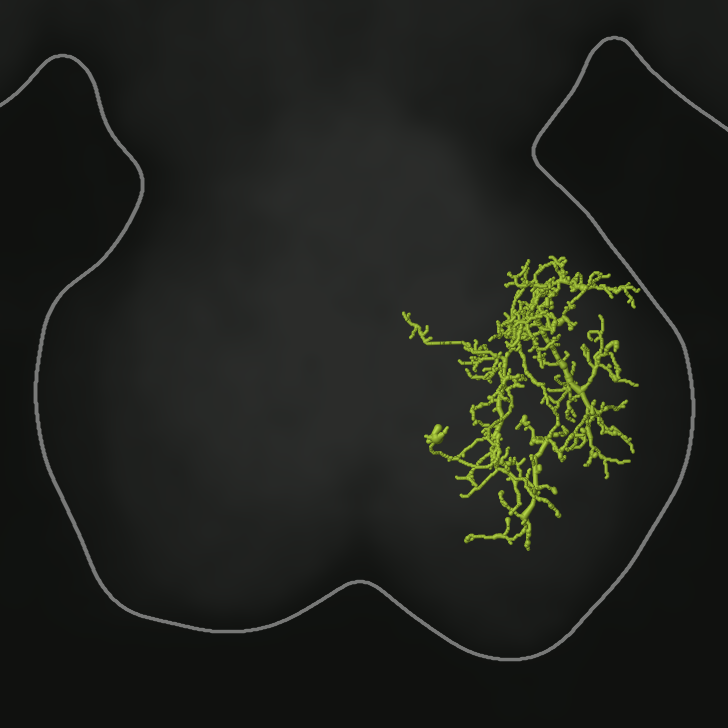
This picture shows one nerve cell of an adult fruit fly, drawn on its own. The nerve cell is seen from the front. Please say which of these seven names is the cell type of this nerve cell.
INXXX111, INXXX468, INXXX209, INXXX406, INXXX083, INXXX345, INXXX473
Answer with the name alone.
INXXX468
